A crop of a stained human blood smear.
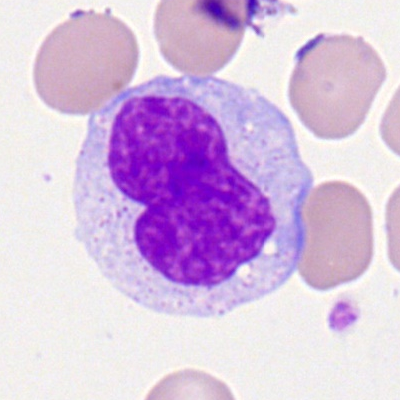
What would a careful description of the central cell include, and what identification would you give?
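Start with the edge: the outline is roughly round and smooth. The cytoplasm is a pale grey-blue, and as you scan through it you will find fine pink-purple granules scattered about. Beside the lower right of the nucleus sit a few small clear vacuoles. This is a monocyte.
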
